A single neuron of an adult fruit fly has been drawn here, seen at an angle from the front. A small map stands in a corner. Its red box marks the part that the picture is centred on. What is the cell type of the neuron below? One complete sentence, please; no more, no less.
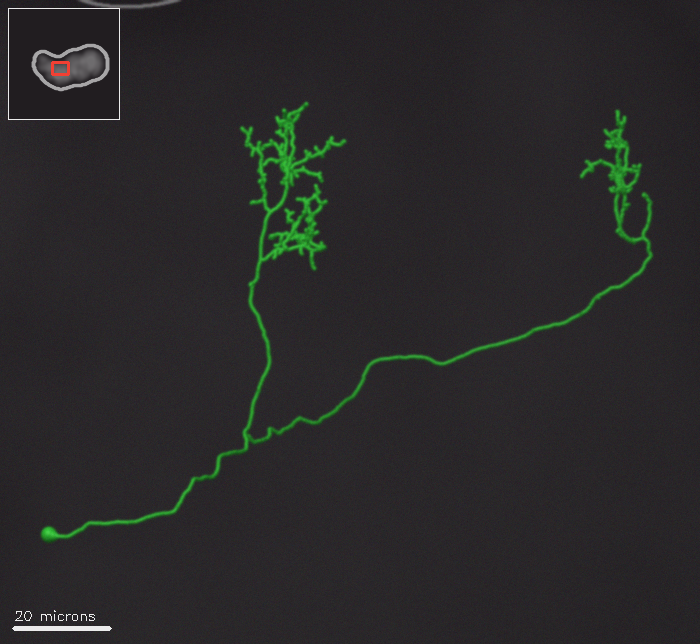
Regarding its cell type, the neuron is Tm33.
